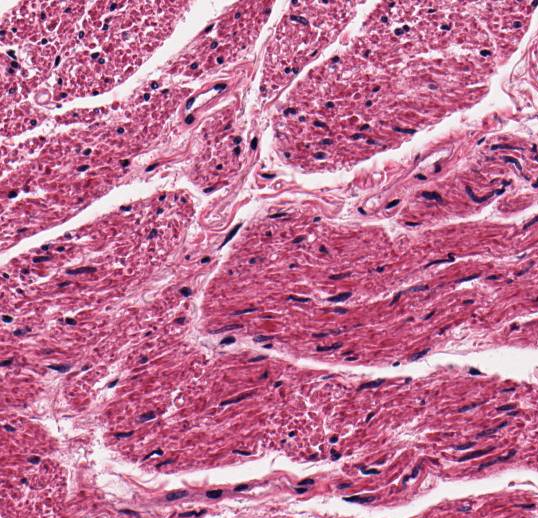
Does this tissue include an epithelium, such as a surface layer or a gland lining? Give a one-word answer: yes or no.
No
